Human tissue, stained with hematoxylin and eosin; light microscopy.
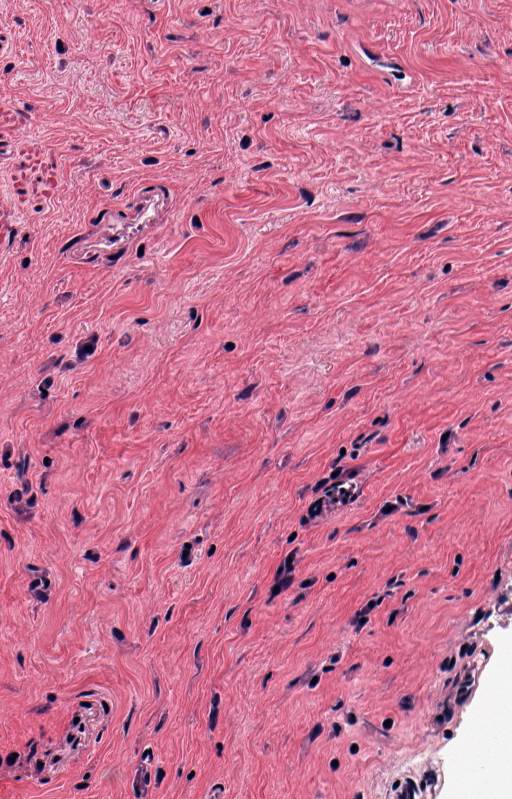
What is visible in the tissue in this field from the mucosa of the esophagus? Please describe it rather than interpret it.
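Stromal cells lie scattered, nuclei small, dark, spindle-shaped or oval, cytoplasm scant, barely visible. Up by the left edge, small thin-walled vessels hold red blood cells. No epithelium, glands or fat cells anywhere; lower right, the tissue stops at an irregular edge onto empty white space.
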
